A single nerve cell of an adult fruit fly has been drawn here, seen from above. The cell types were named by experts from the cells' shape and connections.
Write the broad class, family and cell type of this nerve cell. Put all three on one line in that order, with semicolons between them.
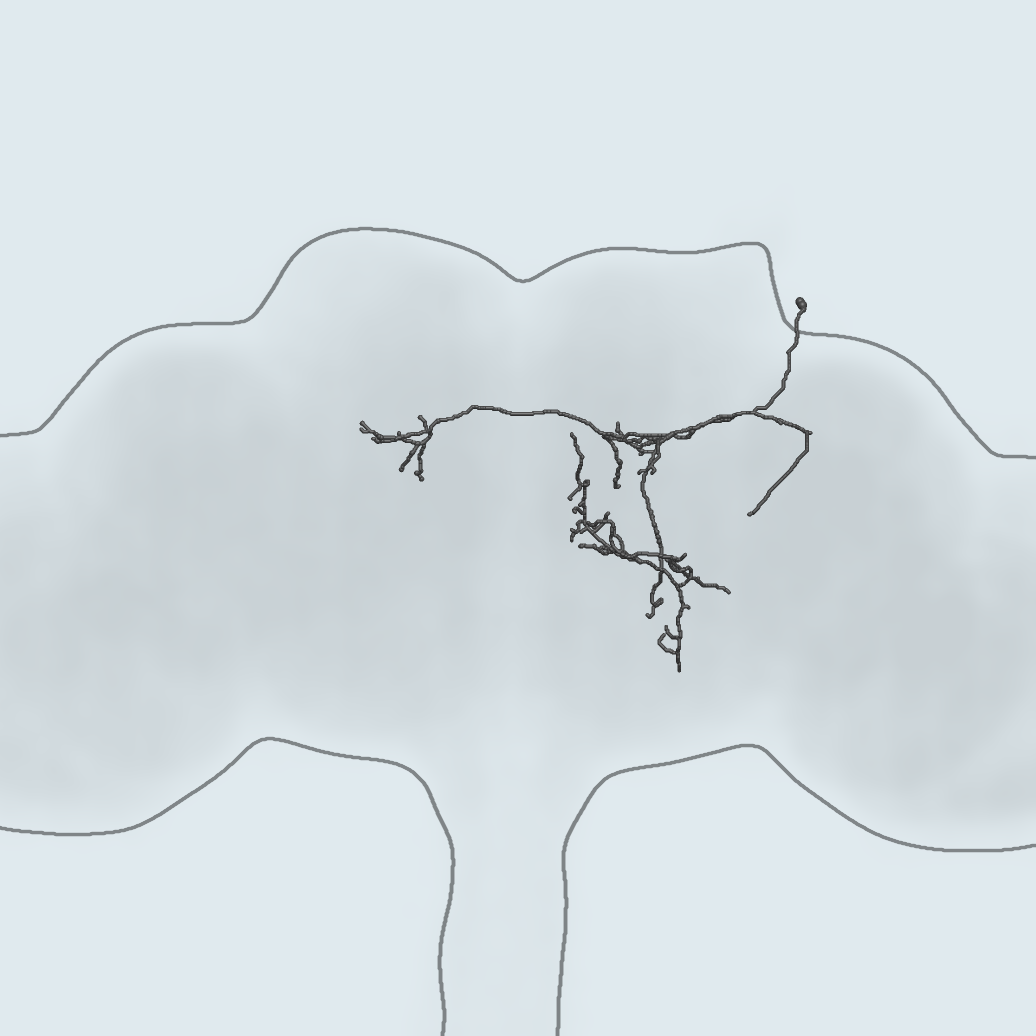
central-brain intrinsic neuron; hemilineage AOTUv4_dorsal; CL006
